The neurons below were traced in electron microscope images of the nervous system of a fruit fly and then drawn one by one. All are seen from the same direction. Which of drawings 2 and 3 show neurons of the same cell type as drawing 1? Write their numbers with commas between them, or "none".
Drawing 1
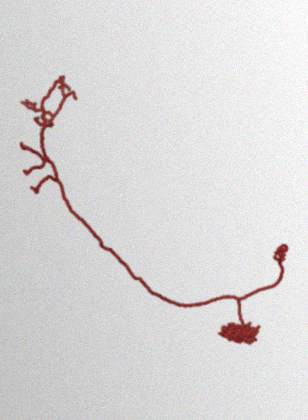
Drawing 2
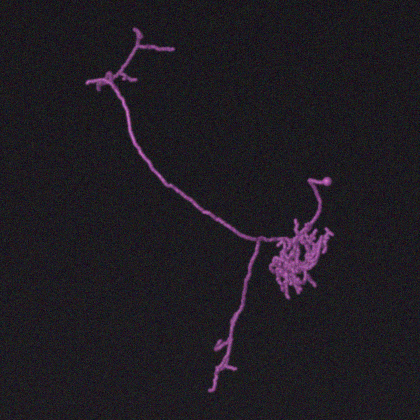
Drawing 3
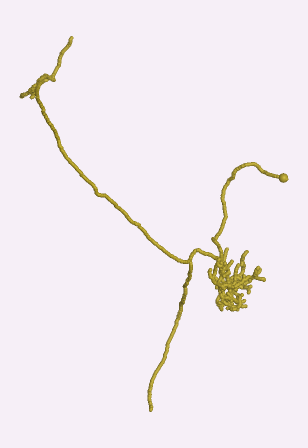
none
